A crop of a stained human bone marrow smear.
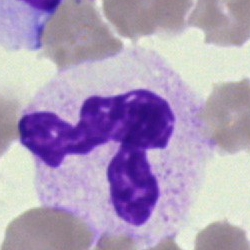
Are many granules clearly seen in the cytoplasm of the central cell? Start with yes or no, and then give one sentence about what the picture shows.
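Yes. Fine, small purplish granules are scattered throughout the cytoplasm.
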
